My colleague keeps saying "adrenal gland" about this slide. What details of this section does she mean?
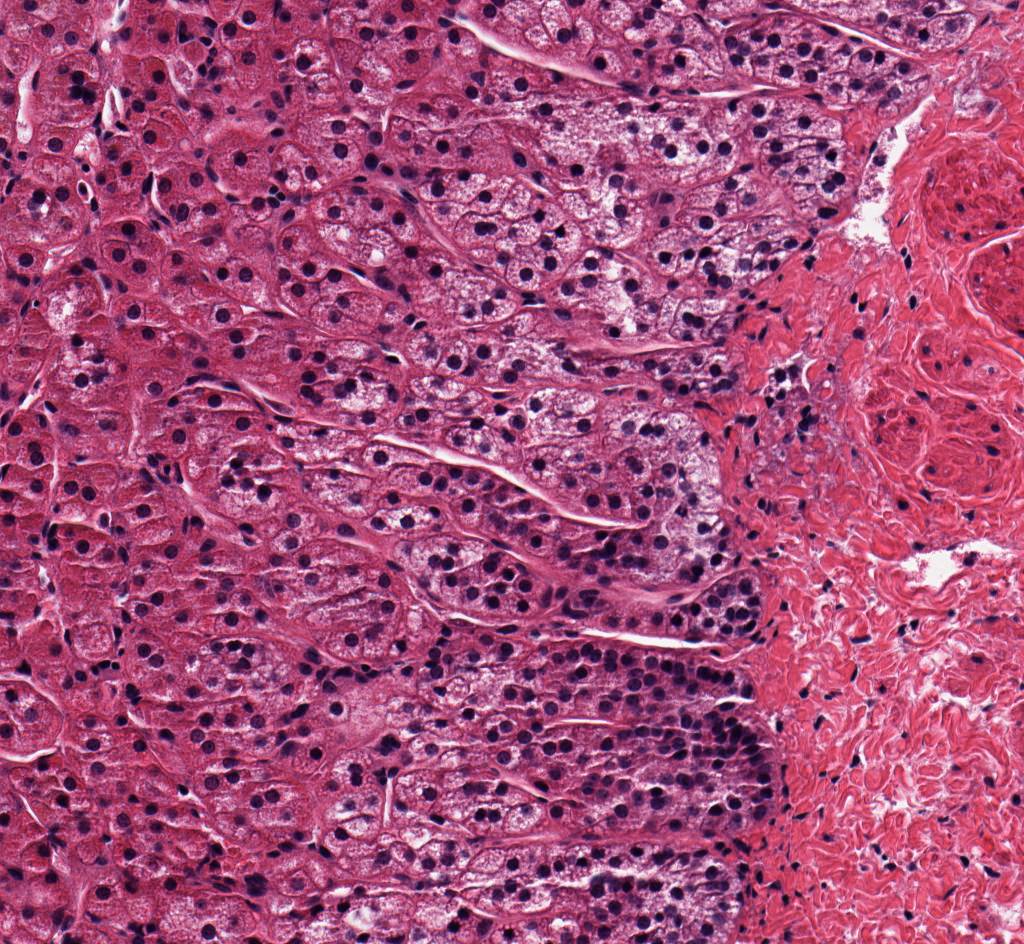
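This section is adrenal gland. Polygonal epithelial-like cells, each with one round, central dark nucleus, fill the left three-quarters in sheets.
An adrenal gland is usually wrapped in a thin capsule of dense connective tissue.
The dense pink fibrous tissue on the right edge fits that. Less fitting: nests and short cords between thin fibrous septa running obliquely, descending left to right.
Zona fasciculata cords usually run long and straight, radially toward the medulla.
Many central cells have pale, finely vacuolated, foamy cytoplasm; far-left cells, more solid pink.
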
